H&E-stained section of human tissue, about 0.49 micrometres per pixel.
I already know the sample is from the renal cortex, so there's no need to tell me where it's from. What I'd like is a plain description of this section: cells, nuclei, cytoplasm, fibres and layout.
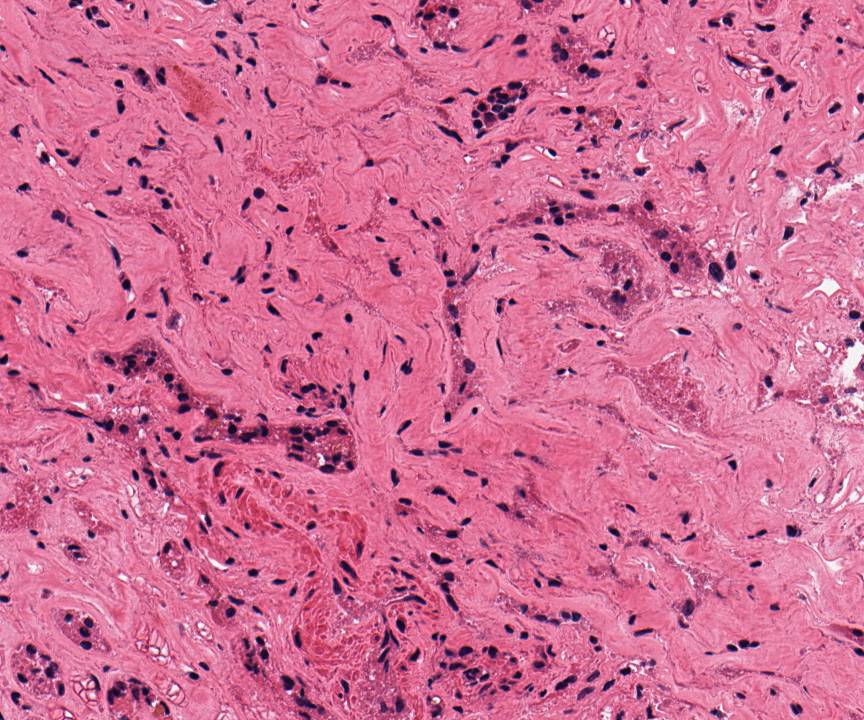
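Take your time across the whole field: it is filled with dense, wavy, pink-staining collagen bundles running in many different directions. The nuclei scattered through the collagen are mostly dark, thin and spindle-shaped or wavy. Now look toward the lower left edge, where you'll find small rounded groups of cells with pale, foamy-looking cytoplasm. Notice, too, that no surface epithelial lining appears anywhere.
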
